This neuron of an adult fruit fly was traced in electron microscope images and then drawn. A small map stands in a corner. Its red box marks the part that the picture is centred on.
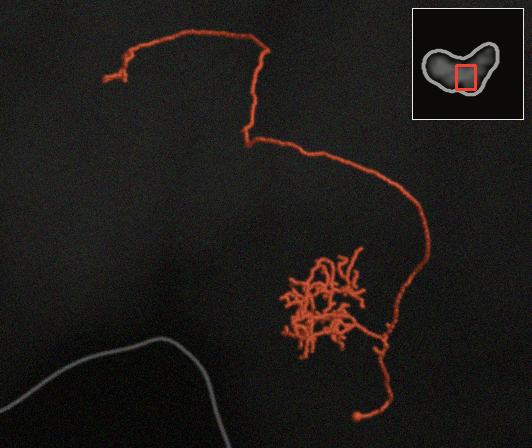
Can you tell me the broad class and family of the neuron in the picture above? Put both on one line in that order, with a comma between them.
visual projection neuron, MeTu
